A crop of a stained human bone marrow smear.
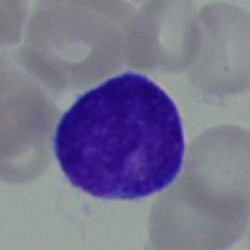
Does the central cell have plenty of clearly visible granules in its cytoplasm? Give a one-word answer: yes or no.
No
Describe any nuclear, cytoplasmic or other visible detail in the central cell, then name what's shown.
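The cell has a roughly round outline with a smooth edge. Cytoplasm is scant, forming at most a very thin rim at the edge. The chromatin is dense and dark purple, with small paler patches scattered through it. No vacuoles are visible. The cell is a blast.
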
